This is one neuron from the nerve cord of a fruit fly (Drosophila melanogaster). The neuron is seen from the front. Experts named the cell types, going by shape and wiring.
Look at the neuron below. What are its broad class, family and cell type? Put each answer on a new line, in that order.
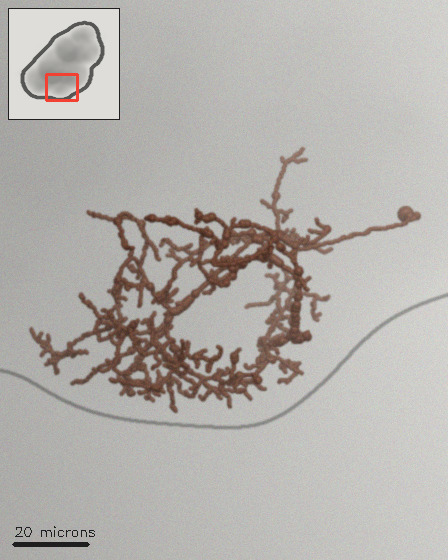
nerve-cord intrinsic neuron
hemilineage 20A.22A
IN20A.22A029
